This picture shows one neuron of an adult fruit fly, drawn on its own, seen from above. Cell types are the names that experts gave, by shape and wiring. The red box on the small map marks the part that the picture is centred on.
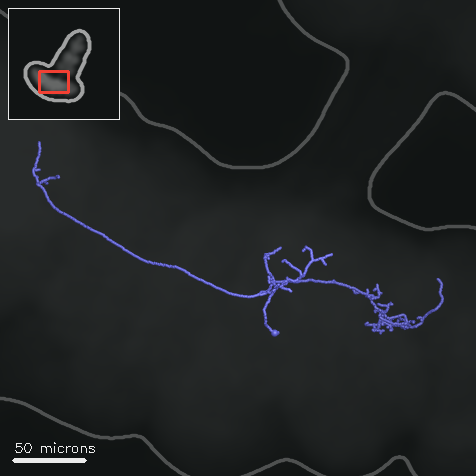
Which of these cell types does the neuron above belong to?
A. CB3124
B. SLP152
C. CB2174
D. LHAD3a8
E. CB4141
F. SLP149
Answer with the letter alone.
D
